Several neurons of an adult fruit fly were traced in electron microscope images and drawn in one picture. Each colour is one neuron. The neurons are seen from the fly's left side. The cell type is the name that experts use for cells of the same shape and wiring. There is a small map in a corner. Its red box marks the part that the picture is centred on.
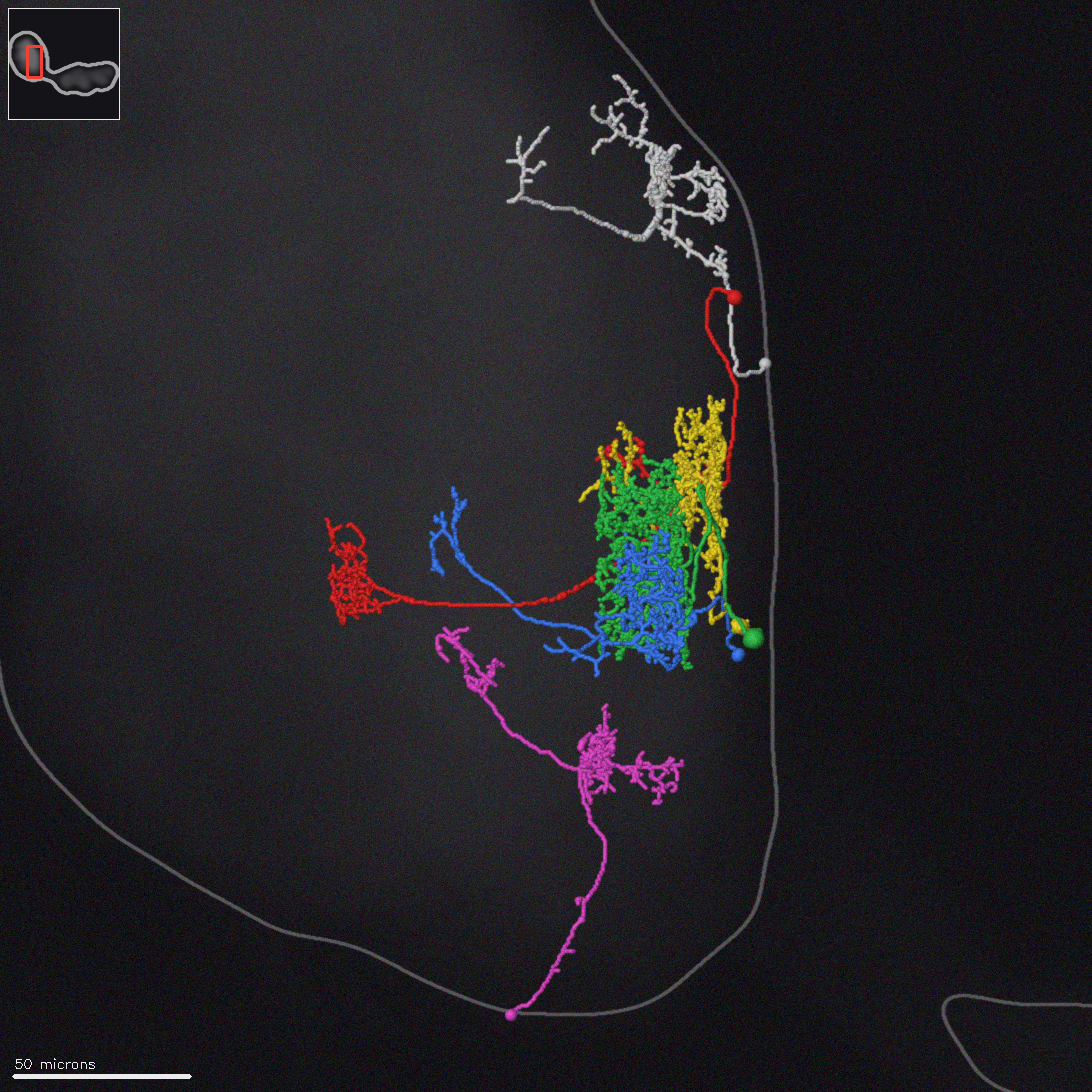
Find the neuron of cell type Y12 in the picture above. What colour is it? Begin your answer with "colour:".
colour: white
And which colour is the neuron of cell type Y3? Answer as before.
colour: red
